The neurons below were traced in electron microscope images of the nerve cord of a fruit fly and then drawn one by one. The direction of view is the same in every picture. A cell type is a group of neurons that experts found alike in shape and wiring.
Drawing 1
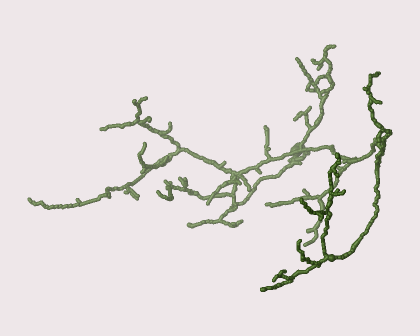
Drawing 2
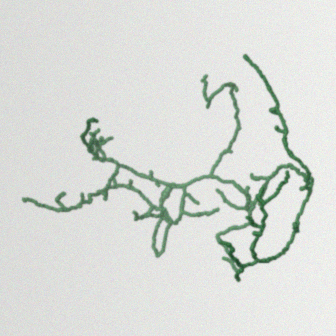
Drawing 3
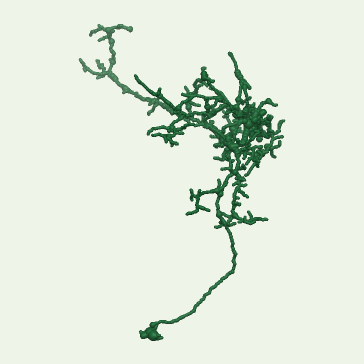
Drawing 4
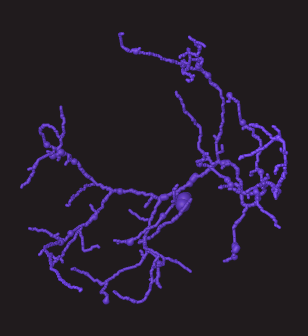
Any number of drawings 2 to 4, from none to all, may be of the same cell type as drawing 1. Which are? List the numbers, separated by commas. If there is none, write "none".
4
